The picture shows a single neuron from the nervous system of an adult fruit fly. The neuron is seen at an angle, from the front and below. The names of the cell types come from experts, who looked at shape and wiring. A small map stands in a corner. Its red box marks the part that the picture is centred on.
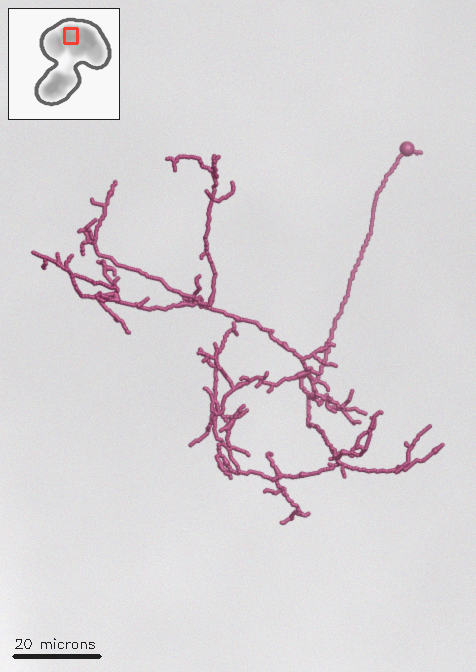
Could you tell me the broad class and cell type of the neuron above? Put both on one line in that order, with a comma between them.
central-brain intrinsic neuron, CL231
